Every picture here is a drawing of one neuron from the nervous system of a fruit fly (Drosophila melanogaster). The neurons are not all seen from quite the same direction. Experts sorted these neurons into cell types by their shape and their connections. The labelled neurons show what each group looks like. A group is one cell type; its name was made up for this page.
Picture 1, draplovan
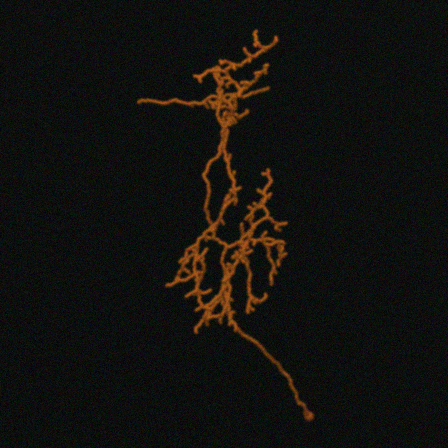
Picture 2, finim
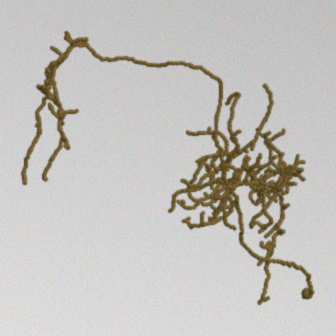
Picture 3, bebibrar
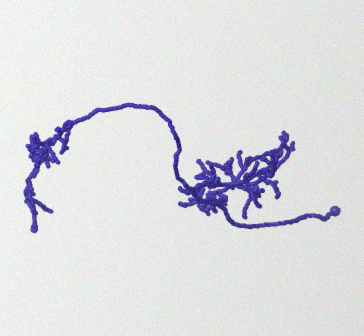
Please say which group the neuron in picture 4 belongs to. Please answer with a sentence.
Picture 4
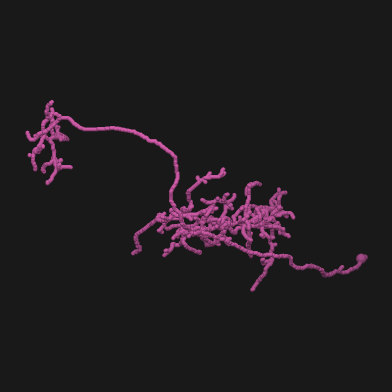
It belongs to finim.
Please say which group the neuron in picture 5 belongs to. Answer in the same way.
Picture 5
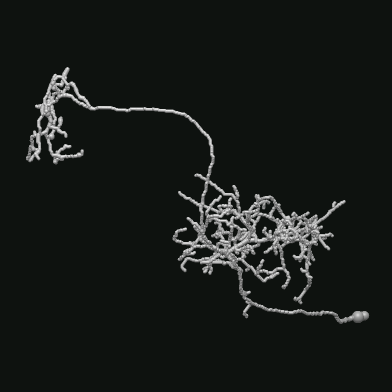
It belongs to finim.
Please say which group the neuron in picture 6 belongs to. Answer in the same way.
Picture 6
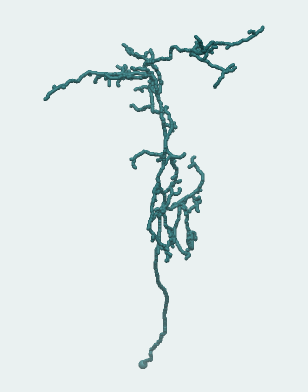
It belongs to draplovan.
